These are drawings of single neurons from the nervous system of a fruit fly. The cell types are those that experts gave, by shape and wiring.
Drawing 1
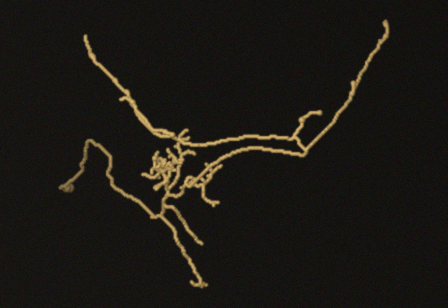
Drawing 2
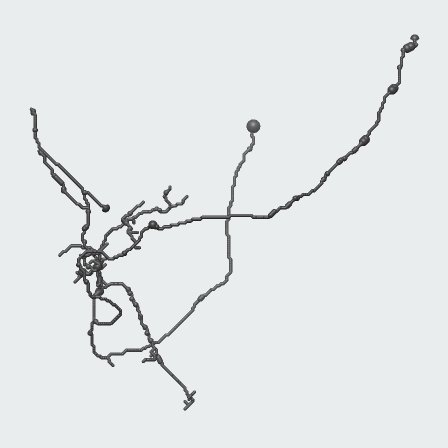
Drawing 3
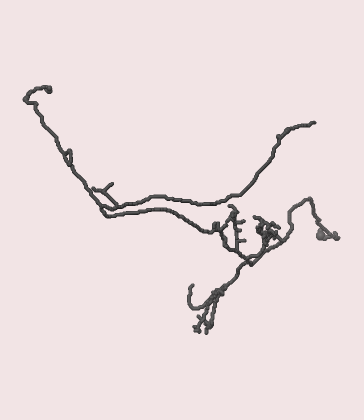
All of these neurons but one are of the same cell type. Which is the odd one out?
3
